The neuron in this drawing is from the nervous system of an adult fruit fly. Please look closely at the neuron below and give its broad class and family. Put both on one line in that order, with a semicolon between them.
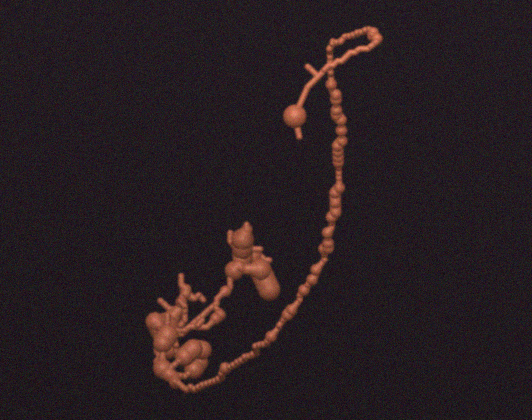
optic-lobe intrinsic neuron; L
